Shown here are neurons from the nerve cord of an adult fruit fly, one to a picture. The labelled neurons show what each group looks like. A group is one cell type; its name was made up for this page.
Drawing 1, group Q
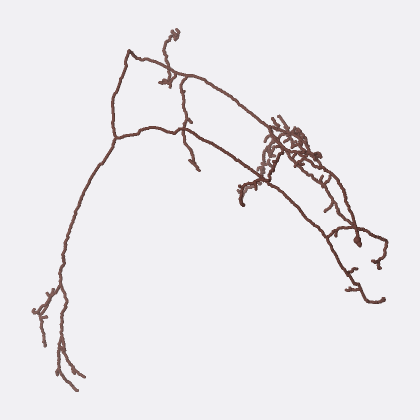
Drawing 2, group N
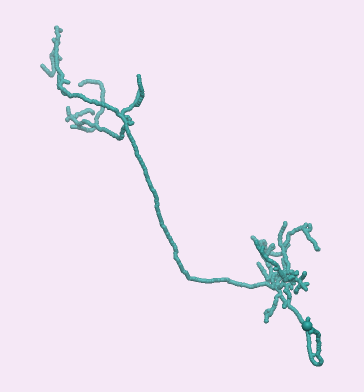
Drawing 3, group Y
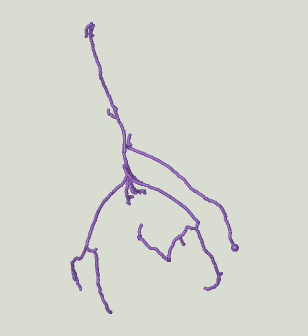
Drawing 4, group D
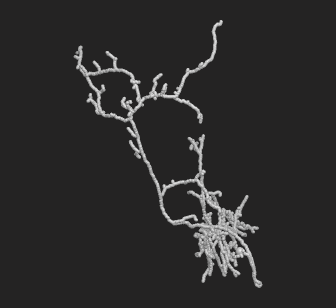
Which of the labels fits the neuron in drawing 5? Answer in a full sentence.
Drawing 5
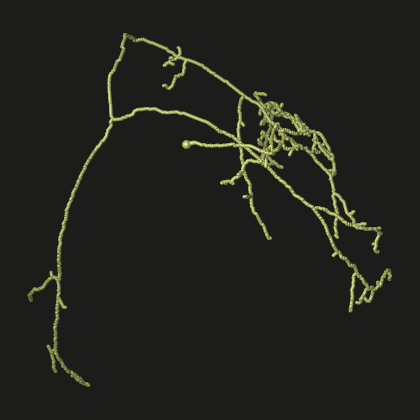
It belongs to group Q.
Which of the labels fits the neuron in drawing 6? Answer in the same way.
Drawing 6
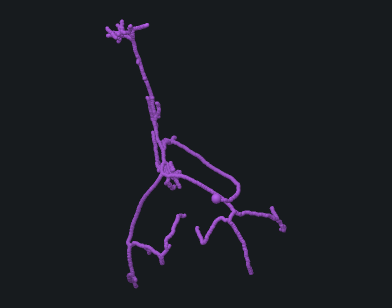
It belongs to group Y.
